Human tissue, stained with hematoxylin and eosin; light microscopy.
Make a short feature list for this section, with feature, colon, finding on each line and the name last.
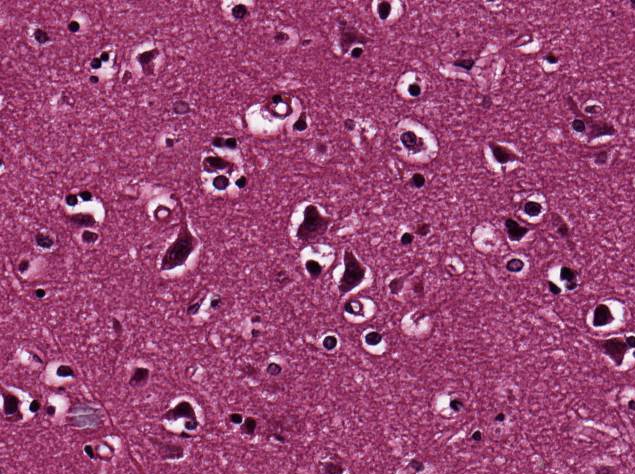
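Arrangement: cells scattered singly and in small groups, forming no organised units.
Background: a continuous pink matrix, finely granular and fibrillary.
Larger cell bodies: angular to triangular, each with a tapering process, left of centre and in the centre.
Small nuclei: many, round and dark-staining, with scarcely any visible cytoplasm, throughout the field.
Name: cerebral cortex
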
